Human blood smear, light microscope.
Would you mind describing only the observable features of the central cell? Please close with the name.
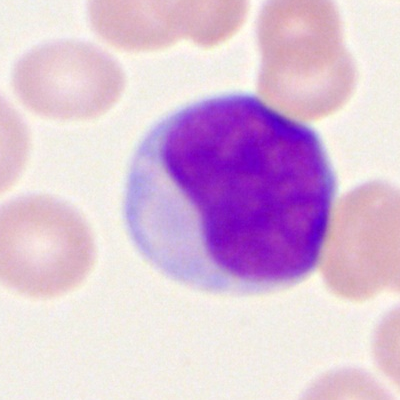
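The outline is round and smooth. Its nucleus lies off-centre, displaced toward the right side of the cell. Chromatin is deep purple, mottled with lighter patches. Pale blue cytoplasm forms a crescent on the left side of the nucleus. The cell is a myeloblast.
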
